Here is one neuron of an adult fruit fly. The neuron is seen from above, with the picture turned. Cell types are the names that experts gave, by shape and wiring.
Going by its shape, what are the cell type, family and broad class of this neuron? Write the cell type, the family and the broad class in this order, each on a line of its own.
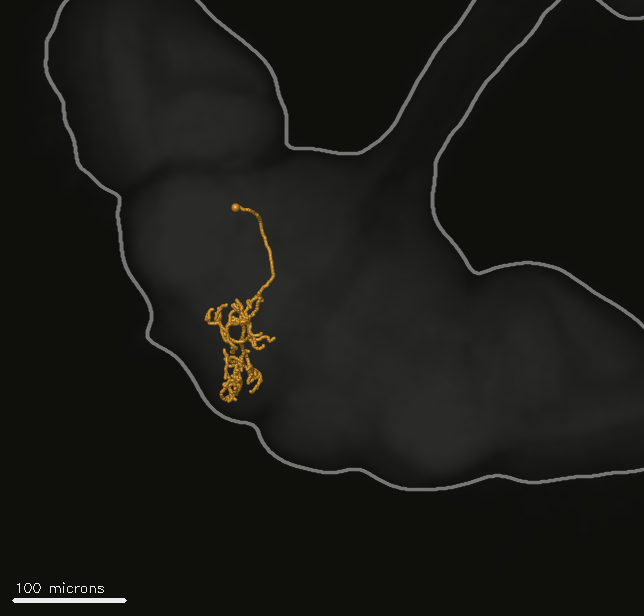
SMP194
hemilineage DL1_dorsal
central-brain intrinsic neuron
